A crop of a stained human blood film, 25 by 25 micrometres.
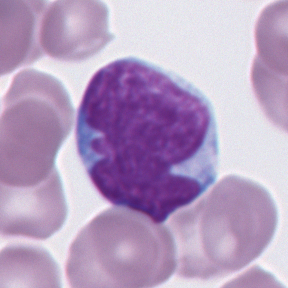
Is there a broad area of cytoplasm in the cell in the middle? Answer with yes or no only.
No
